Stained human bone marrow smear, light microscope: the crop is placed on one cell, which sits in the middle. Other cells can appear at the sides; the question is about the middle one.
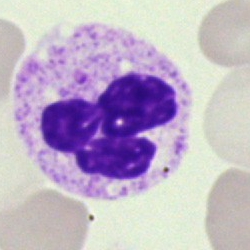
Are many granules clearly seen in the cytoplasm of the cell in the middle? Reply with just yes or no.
Yes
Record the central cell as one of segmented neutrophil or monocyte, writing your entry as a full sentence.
The cell in the exact centre of the crop is a segmented neutrophil.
